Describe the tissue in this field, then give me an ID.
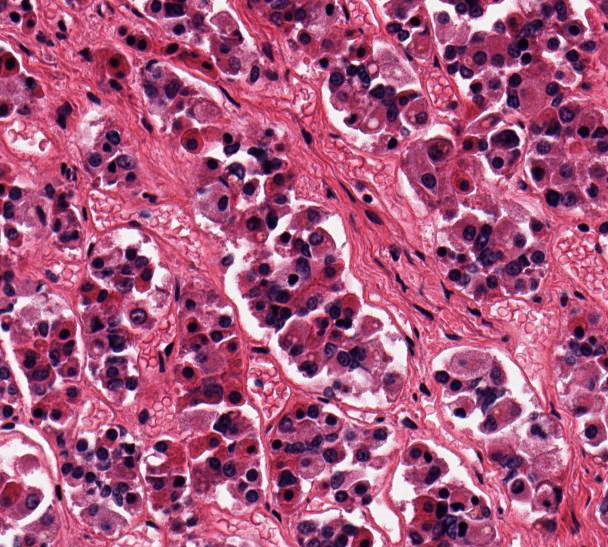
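Rounded nests of cells, separated by thin connective tissue strands, fill the field. Within them, cells with bright red cytoplasm mix with pale pink-purple ones; nuclei are round and darkly stained. Capillaries packed with red blood cells lie in the strands. This is pituitary.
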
